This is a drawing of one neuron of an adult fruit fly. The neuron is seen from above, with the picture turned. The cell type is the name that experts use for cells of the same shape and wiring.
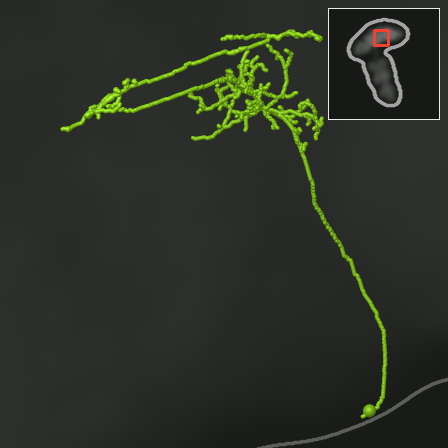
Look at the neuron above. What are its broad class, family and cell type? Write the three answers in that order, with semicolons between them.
central-brain intrinsic neuron; class CX; FS1A_c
